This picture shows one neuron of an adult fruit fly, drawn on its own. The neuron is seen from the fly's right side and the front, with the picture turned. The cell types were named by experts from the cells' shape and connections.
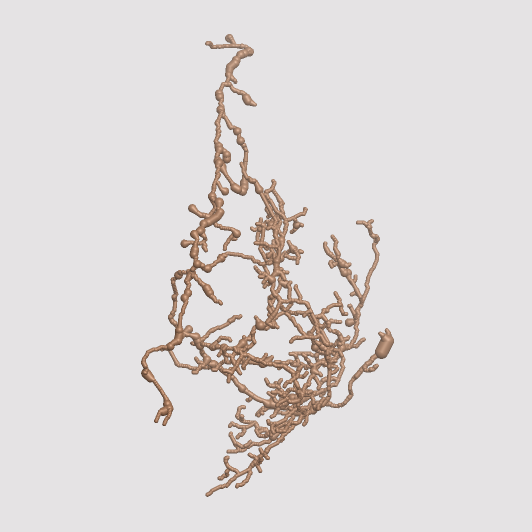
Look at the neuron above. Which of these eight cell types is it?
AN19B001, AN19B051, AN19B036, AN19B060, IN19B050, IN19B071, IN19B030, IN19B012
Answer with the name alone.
IN19B050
